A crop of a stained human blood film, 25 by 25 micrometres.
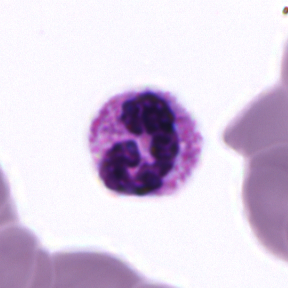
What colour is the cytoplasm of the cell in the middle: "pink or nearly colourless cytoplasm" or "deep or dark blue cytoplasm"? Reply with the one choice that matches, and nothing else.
Pink or nearly colourless cytoplasm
